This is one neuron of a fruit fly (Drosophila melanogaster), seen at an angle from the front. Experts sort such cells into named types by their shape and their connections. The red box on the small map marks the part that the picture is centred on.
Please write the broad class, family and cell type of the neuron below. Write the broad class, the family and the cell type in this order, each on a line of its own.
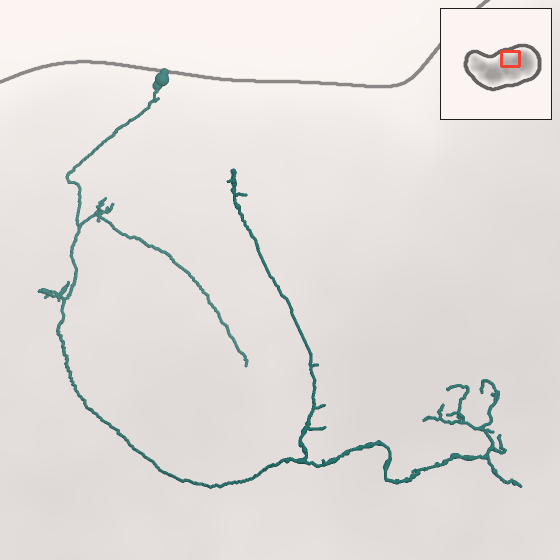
central-brain intrinsic neuron
class Kenyon Cell
KCa'b'-ap1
